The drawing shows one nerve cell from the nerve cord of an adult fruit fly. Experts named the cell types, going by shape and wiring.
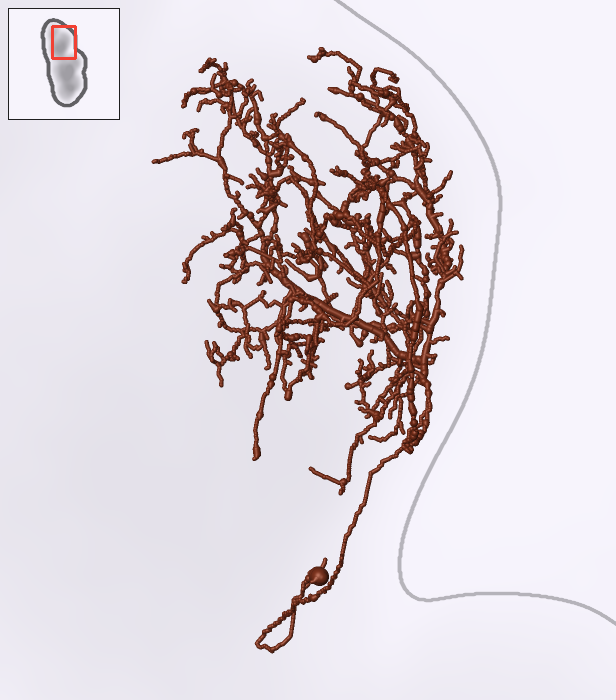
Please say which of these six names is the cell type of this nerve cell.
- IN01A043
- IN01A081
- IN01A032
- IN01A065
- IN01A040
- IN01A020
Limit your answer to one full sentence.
Within the cell type IN01A032 sits this nerve cell.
